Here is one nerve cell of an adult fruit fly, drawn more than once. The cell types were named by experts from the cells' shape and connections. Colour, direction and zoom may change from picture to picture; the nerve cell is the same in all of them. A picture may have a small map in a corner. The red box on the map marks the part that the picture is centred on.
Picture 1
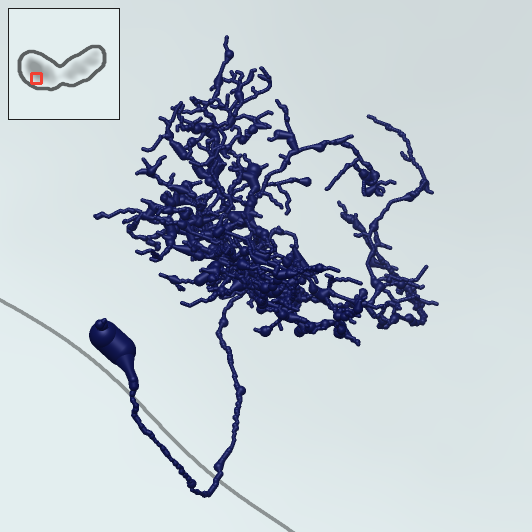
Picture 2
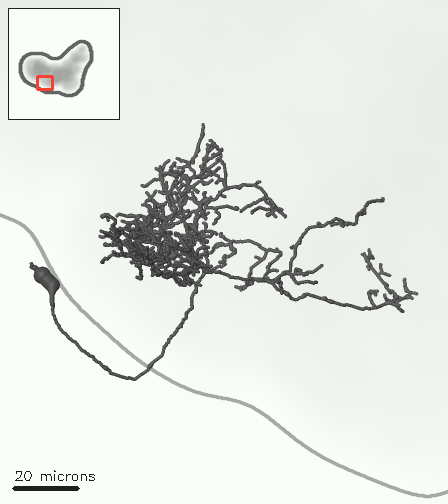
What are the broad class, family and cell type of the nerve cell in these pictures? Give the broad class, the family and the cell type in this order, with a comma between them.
central-brain intrinsic neuron, hemilineage TRdm, GNG157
